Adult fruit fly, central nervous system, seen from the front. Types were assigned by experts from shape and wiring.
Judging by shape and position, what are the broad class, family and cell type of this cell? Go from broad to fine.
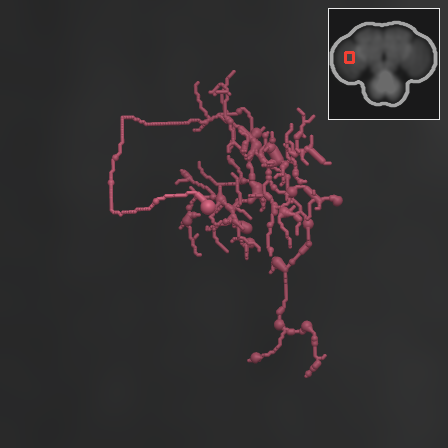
optic-lobe intrinsic neuron; Cm; Cm6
